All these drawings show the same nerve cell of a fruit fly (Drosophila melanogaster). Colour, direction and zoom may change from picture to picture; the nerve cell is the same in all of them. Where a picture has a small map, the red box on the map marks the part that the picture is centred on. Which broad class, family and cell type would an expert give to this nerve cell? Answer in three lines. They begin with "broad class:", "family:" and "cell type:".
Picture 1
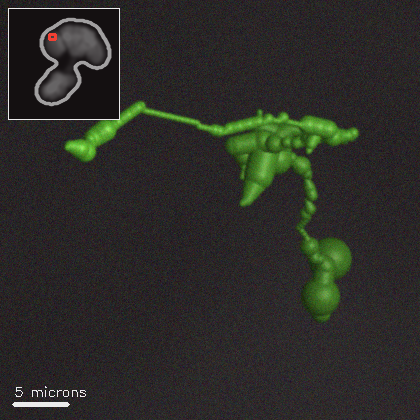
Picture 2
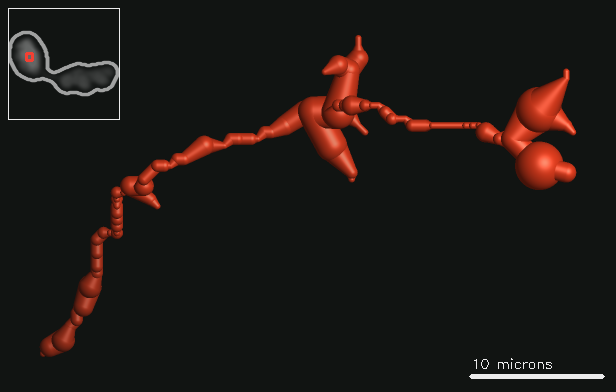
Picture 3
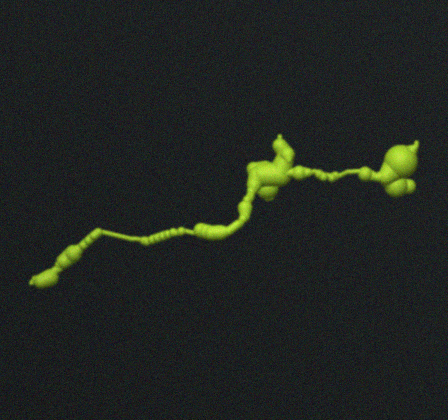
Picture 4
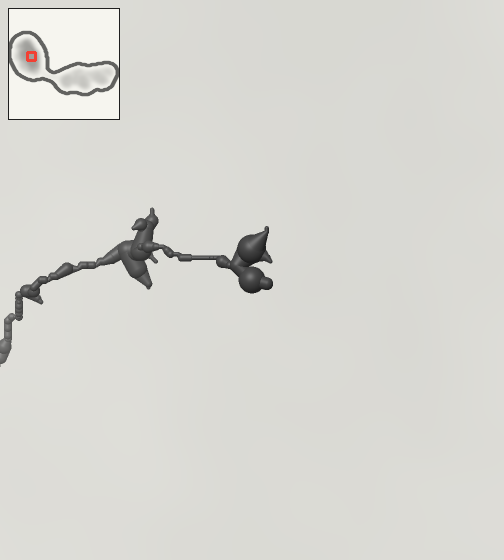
broad class: optic-lobe intrinsic neuron
family: L
cell type: L1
